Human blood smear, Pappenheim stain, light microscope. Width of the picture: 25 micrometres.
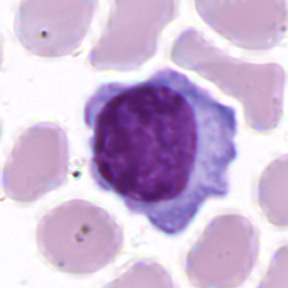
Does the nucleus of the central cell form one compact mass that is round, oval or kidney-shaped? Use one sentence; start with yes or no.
Yes, one compact round, oval or kidney-shaped mass makes up the nucleus.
